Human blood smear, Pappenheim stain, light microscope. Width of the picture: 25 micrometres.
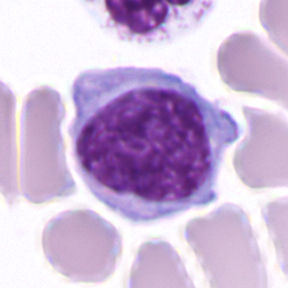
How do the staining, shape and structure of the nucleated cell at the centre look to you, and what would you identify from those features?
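Start at the right edge, where a small blunt bulge of cytoplasm projects. Over on the left the rim of cytoplasm is thinnest, and the nucleus nearly reaches the cell edge there. That nucleus is round to slightly oval, with no indentation or lobes, and measures about 12 by 10 micrometres. Its dark purple chromatin forms a network with small clumps. This is a plasma cell.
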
